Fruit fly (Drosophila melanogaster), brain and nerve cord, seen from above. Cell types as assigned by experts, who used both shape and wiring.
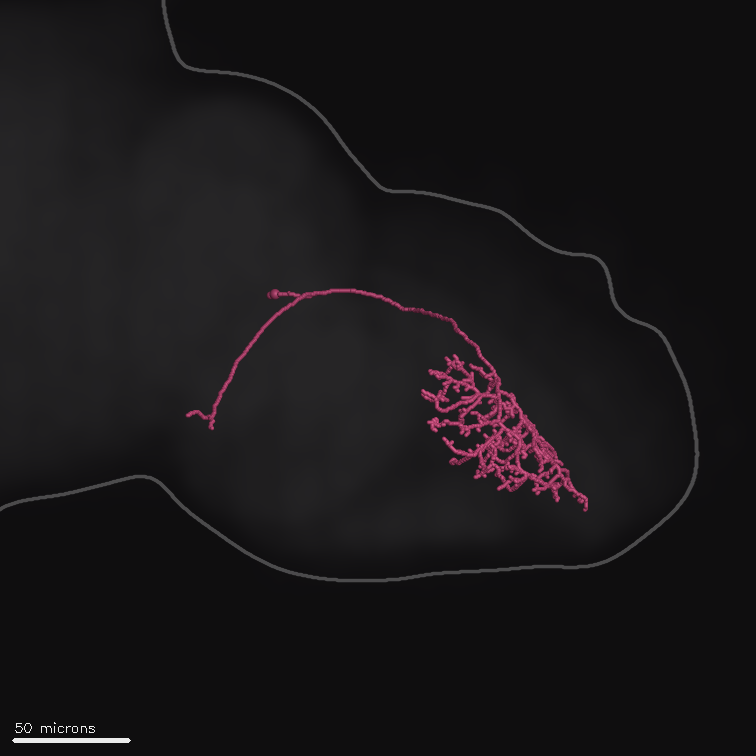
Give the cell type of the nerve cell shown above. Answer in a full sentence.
The cell type is MeVP4.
